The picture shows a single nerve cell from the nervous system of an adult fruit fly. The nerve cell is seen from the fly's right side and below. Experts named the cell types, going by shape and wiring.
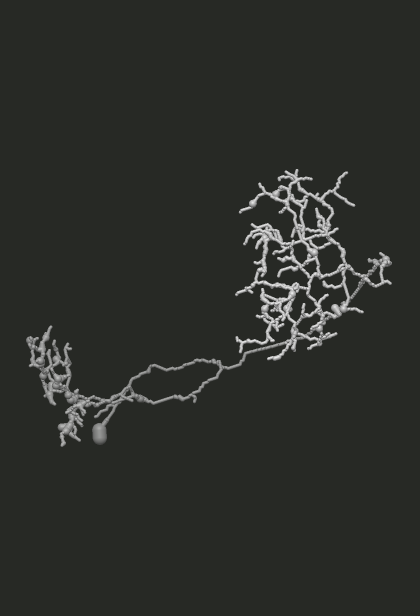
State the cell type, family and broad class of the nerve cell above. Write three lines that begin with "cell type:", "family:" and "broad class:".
cell type: MeLo13
family: MeLo
broad class: optic-lobe intrinsic neuron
